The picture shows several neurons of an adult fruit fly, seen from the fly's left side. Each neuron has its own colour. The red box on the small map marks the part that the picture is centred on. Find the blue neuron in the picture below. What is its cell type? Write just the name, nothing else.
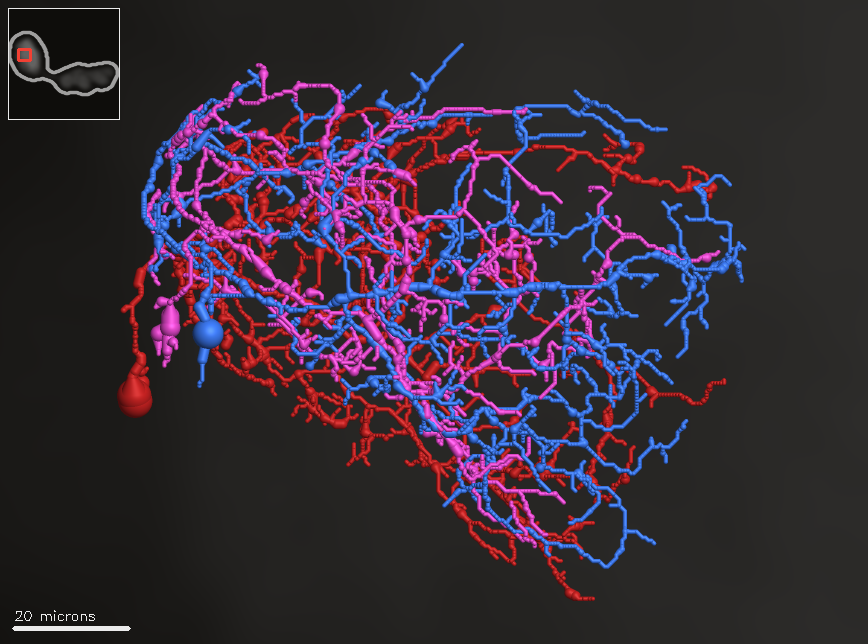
AVLP292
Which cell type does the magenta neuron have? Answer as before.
AVLP293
